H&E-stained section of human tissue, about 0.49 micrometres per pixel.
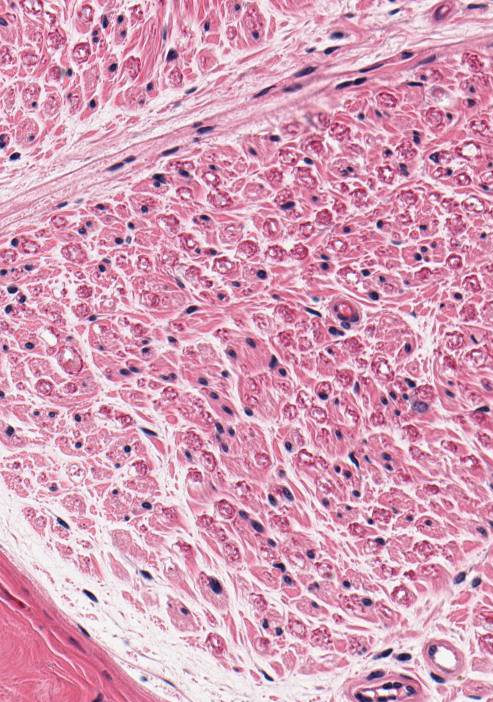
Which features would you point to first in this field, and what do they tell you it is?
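Nerve fascicle, seen as two bundles: a large one below, a smaller one above. Deciding feature: small, dark, oval to elongated nuclei scattered evenly among rounded profiles.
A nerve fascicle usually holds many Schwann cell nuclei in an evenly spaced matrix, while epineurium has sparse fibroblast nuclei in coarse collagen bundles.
A diagonal band of layered pink fibres crosses the upper field between the bundles, its nuclei flattened and elongated along its length.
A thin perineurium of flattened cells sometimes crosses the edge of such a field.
Loose, pale, wispy connective tissue lines the lower-left edge of the large bundle.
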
